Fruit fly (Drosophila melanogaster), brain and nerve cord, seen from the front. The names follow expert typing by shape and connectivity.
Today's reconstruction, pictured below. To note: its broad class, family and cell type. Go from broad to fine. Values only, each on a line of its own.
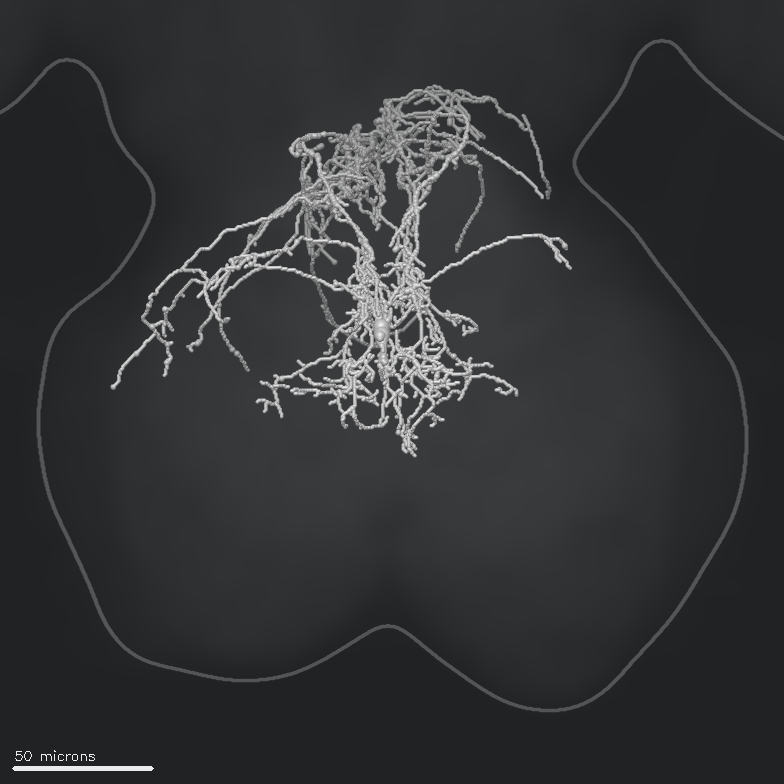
nerve-cord intrinsic neuron
hemilineage 00A
INXXX034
